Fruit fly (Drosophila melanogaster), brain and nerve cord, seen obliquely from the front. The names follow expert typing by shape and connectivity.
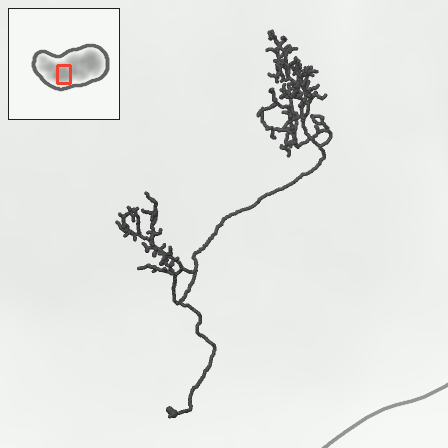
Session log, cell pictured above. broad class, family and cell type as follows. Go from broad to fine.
optic-lobe intrinsic neuron; Tm; Tm30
